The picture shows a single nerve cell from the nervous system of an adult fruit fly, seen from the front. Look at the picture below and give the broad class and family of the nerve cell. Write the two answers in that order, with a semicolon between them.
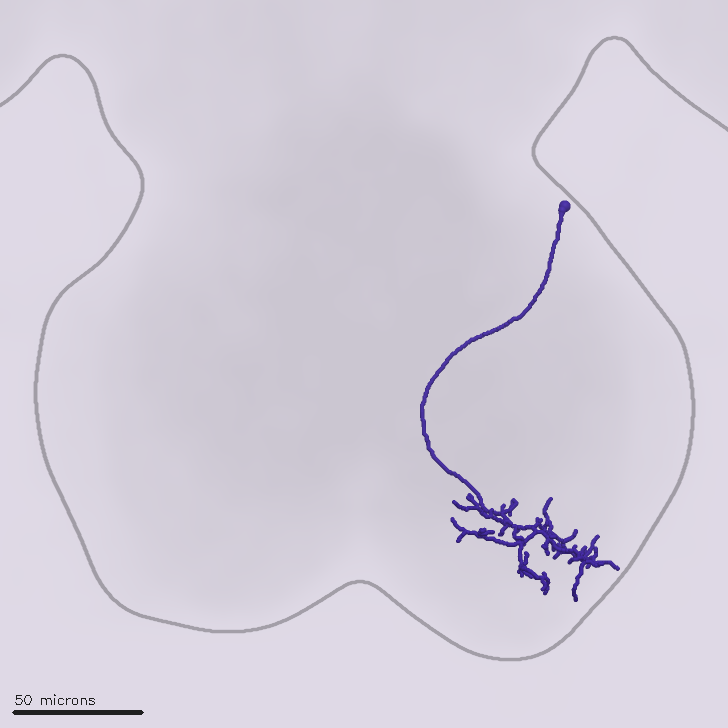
nerve-cord intrinsic neuron; hemilineage 23B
